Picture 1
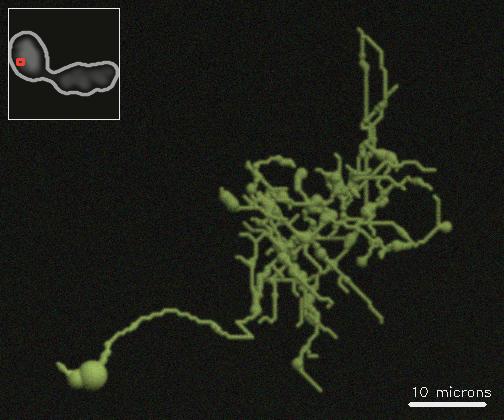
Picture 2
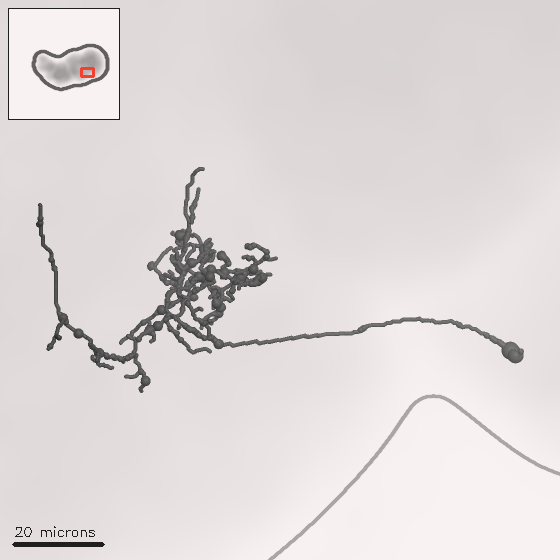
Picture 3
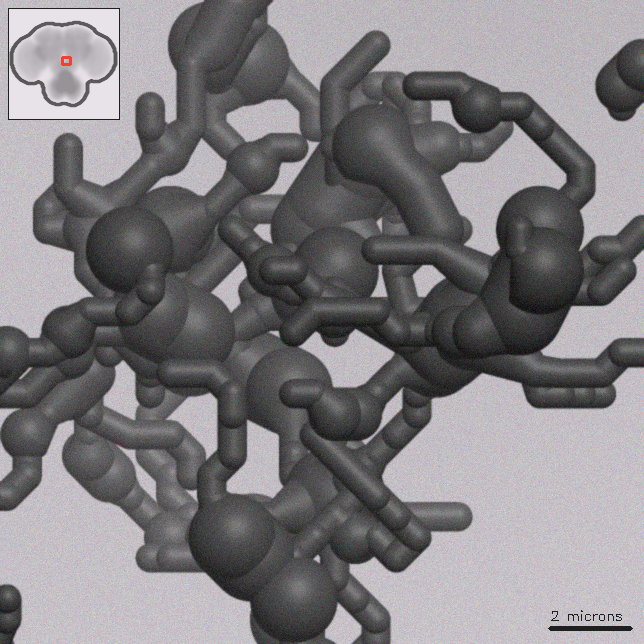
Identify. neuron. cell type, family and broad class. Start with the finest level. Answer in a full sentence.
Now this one: Type PRW021 of hemilineage TRdl_a, a central-brain intrinsic neuron.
